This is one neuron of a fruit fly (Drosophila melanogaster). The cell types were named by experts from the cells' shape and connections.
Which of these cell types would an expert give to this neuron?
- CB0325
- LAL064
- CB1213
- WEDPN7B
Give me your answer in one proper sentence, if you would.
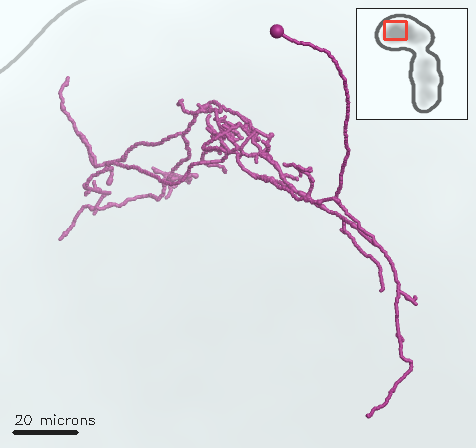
This neuron is a member of the CB0325 cell type.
